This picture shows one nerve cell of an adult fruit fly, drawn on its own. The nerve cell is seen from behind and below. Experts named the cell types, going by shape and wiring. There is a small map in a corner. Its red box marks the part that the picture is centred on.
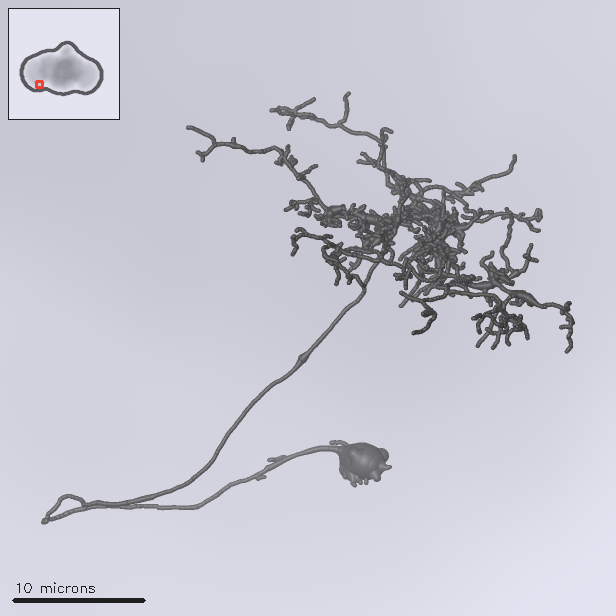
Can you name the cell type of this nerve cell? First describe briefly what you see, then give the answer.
The cell body can be seen at the bottom of the picture. From left to right in the picture it spans about 40 microns. It is an optic-lobe intrinsic neuron. Its cell type is Dm8b.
